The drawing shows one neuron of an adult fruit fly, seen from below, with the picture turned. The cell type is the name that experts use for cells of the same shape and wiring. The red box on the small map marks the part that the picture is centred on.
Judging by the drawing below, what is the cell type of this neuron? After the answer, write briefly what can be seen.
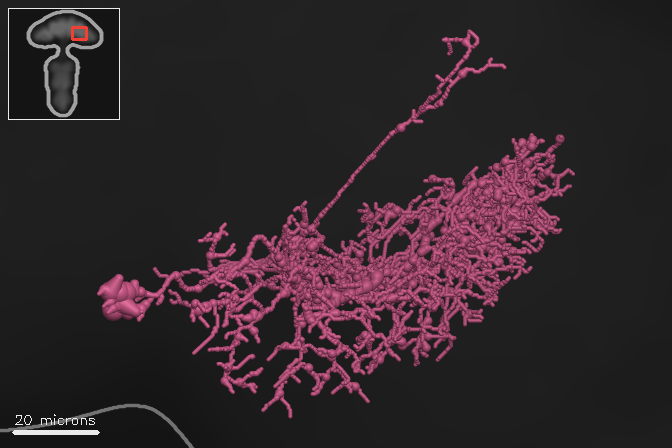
The cell type is LoVP96. This is a visual centrifugal neuron. It is in the brain and does not reach the nerve cord. By the scale bar it is about 110 microns wide in this view. The picture shows more than a hundred branch ends.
